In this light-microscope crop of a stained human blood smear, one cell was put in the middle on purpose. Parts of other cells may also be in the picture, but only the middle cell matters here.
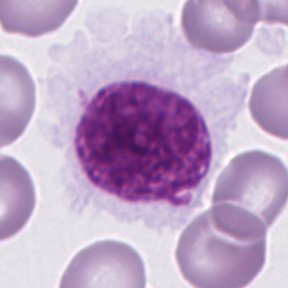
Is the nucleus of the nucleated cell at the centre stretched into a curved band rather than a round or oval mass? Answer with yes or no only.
No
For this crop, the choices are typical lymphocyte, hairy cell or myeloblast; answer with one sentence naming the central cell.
The cell featured at the centre of this crop is a hairy cell.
